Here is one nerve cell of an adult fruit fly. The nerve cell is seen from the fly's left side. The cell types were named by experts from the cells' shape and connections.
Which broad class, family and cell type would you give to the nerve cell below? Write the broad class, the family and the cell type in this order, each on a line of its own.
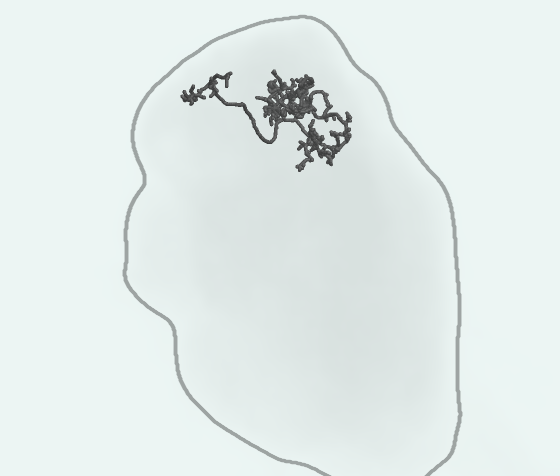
central-brain intrinsic neuron
hemilineage LHl2_dorsal
CB1308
